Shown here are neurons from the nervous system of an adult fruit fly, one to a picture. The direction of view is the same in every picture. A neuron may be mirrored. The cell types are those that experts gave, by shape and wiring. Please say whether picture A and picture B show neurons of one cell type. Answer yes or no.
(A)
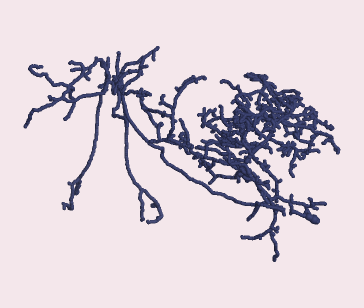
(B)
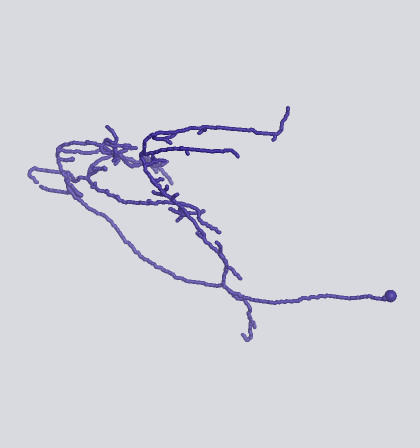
no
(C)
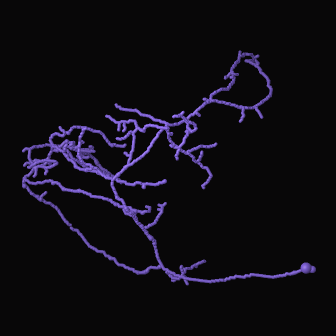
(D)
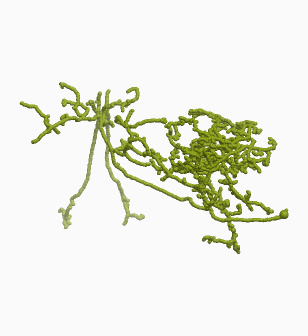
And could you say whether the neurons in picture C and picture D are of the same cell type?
no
